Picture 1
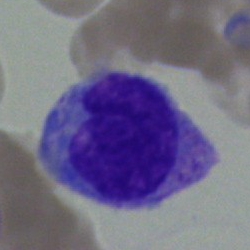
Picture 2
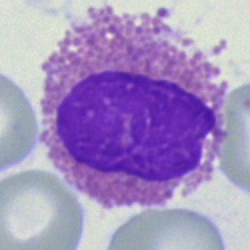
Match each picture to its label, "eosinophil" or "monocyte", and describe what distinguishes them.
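Our monocyte is in the first picture and the eosinophil in the second. Start with the outlines: the monocyte is oval and tapers to a point on its right side, while the eosinophil is roughly round, its edge bumpy and granular.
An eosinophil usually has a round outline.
In the monocyte the nucleus fills most of the cell, and the cytoplasm around it is blue, with no large vacuoles. In the eosinophil the cytoplasm makes a rim around the nucleus that is widest above and below it. Neither nucleus shows a distinct nucleolus, so on that point the two cells are alike rather than different.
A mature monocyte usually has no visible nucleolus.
Red cells lie close to the eosinophil on its left, right and lower sides.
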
